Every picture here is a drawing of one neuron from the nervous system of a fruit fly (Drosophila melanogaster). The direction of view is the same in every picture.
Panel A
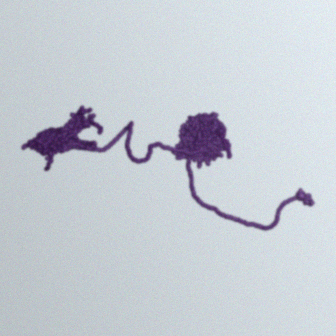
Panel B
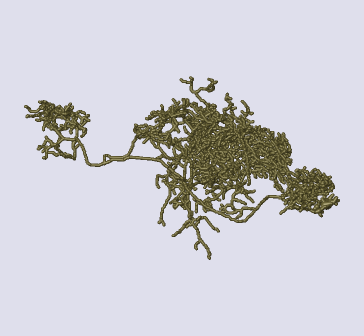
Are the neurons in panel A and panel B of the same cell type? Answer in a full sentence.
They are of different cell types.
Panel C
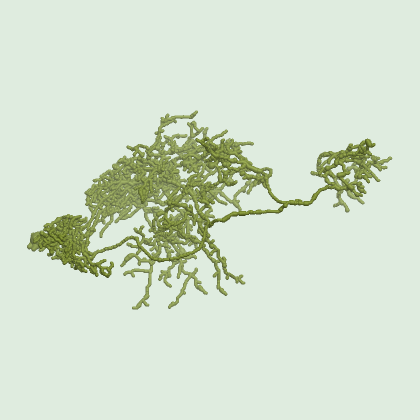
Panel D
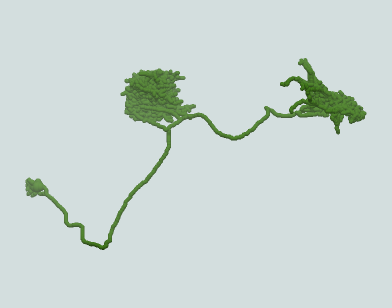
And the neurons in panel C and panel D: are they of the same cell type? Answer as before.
They are of different cell types.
